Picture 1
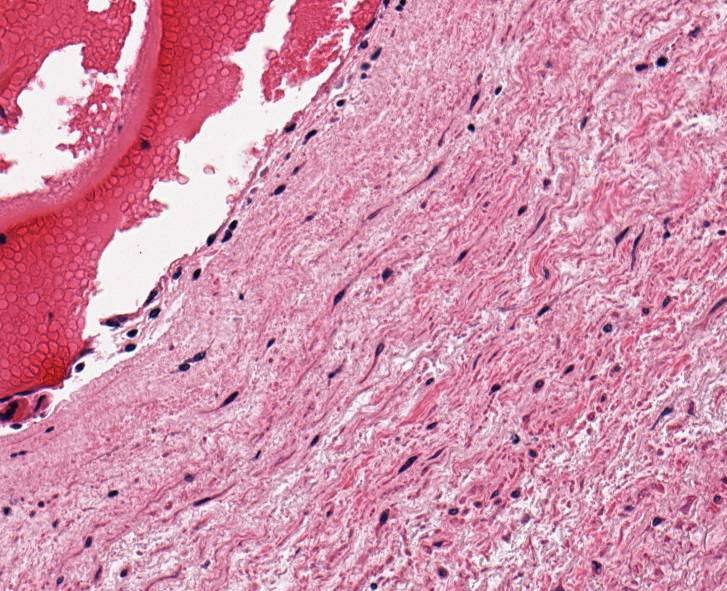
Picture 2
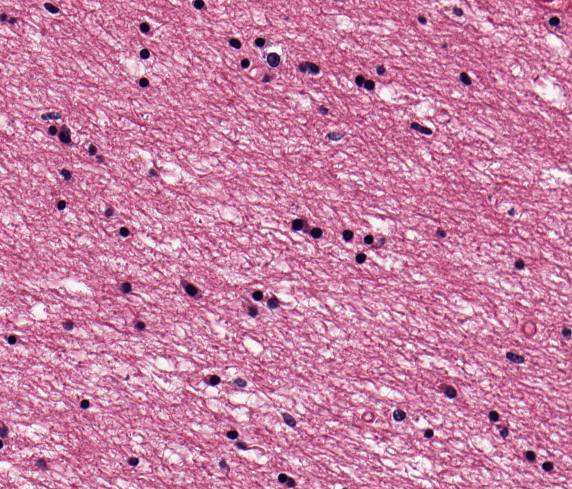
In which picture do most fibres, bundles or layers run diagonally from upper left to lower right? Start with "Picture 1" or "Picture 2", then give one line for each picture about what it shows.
Picture 2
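Picture 1: Wavy pink collagen fibres run roughly parallel to the luminal surface, from lower left to upper right.
Picture 2: The fine fibres run roughly in parallel, diagonally from upper left toward lower right.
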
